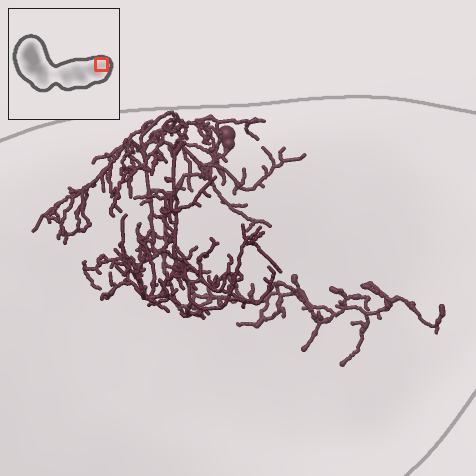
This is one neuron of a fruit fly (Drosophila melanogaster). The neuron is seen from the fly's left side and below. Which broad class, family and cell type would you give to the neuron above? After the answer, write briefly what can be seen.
It is a nerve-cord intrinsic neuron. The family is hemilineage 19B. Its cell type is IN19B068. The cell body can be seen at the top of the picture. In this view it is wider than it is tall.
